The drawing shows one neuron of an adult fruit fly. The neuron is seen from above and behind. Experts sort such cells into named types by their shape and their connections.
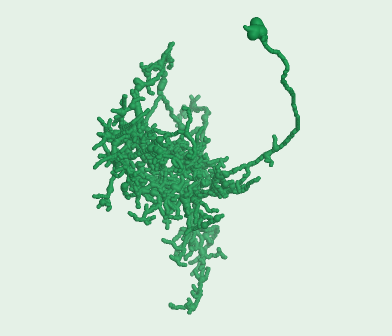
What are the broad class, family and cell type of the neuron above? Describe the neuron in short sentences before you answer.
Dozens of branch ends can be seen. In this view it is taller than it is wide. This is a nerve-cord intrinsic neuron. Its family is hemilineage 01A. It is of cell type IN01A061.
